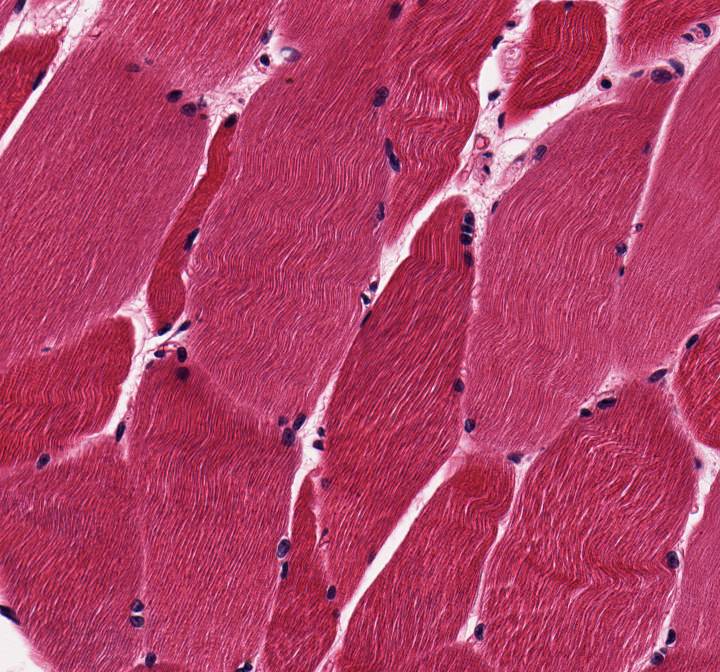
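Skeletal muscle. Small, dark-staining nuclei, oval to elongated, sit at the edges of the fibres, pressed against their borders. Between the fibres, thin pale connective tissue carries small capillaries and is widest near the top centre. No fat cells are present between the fibres.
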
